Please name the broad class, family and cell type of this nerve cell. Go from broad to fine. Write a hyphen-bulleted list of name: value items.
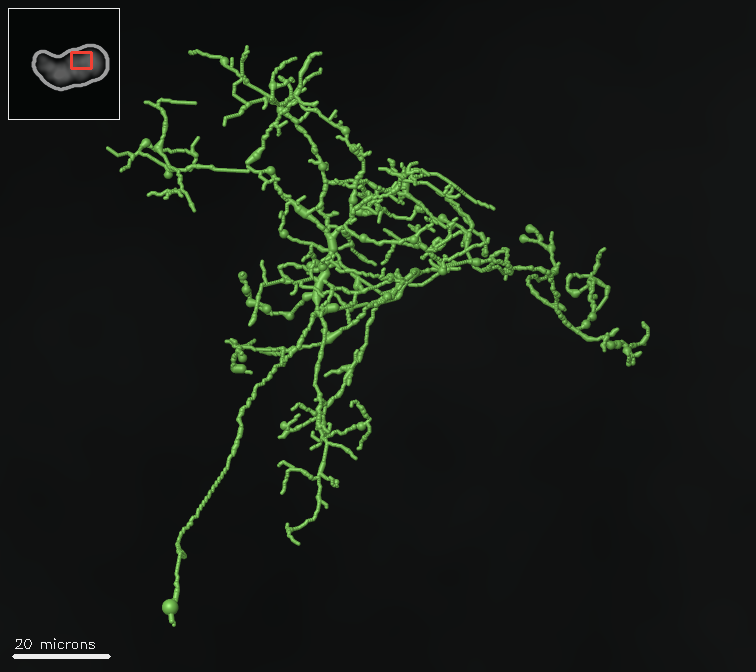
- broad class: central-brain intrinsic neuron
- family: hemilineage AOTUv4_ventral
- cell type: FB5Q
